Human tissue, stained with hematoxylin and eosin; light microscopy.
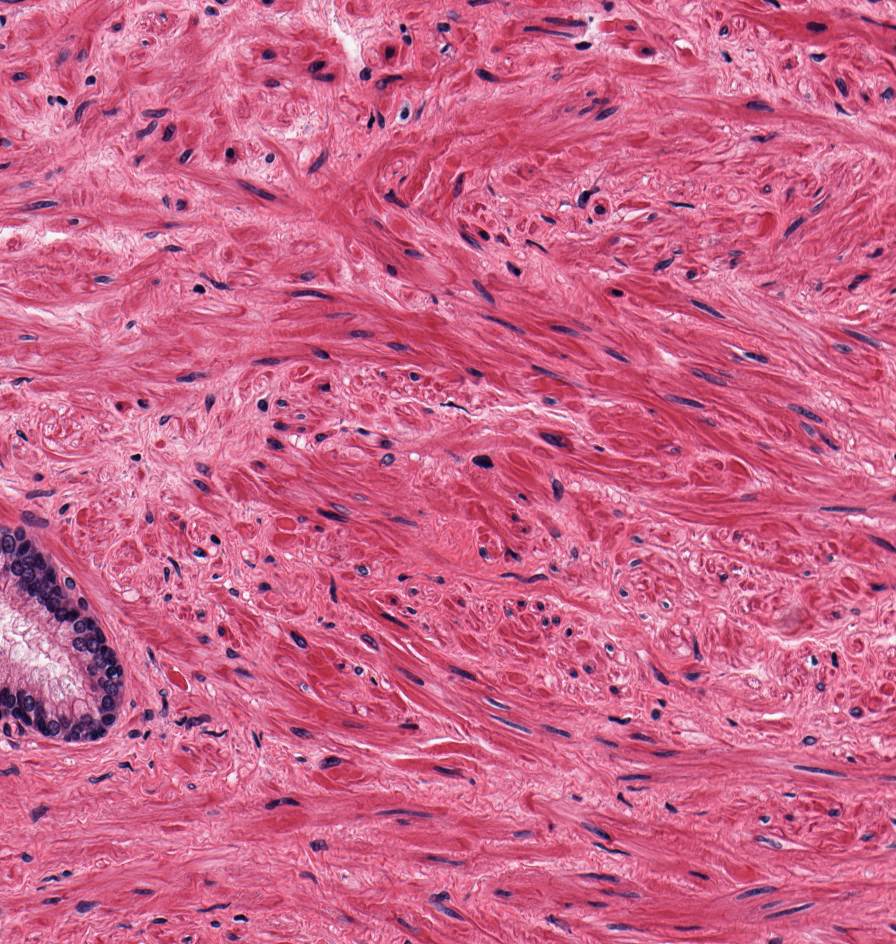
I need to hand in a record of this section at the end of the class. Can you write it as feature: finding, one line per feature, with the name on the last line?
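Muscle nuclei: elongated, cigar-shaped, blunt-ended, in longitudinally cut bundles
Muscle cytoplasm: strong eosin pink
Gland: single, partly included, left edge just below middle
Lining nuclei: crowded, dark-staining
Lining cytoplasm: pale, facing the lumen
Name: prostate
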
